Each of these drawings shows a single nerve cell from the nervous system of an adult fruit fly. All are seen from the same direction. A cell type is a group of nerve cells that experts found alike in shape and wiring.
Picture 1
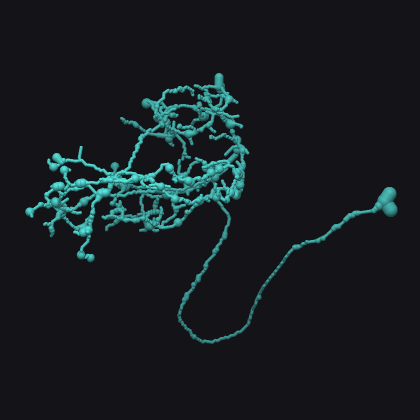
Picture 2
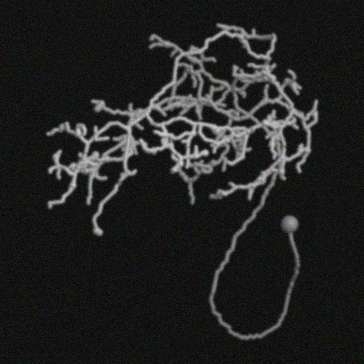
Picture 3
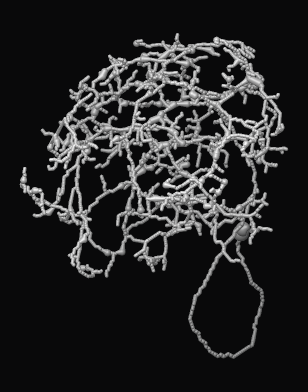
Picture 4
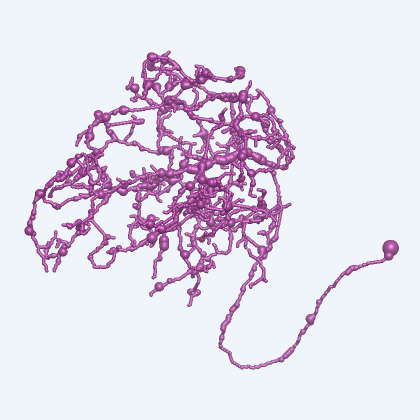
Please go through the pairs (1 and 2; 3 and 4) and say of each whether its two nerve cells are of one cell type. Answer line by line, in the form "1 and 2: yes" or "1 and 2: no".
1 and 2: yes
3 and 4: yes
